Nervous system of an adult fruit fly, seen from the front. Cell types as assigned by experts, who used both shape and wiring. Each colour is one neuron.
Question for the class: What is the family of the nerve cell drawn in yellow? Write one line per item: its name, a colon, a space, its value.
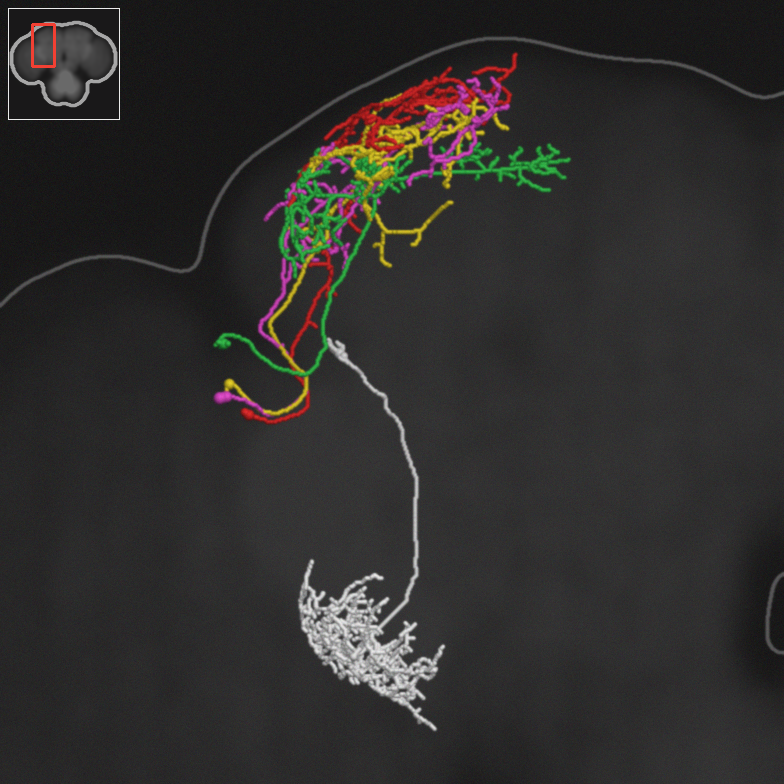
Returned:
family: hemilineage LHa3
